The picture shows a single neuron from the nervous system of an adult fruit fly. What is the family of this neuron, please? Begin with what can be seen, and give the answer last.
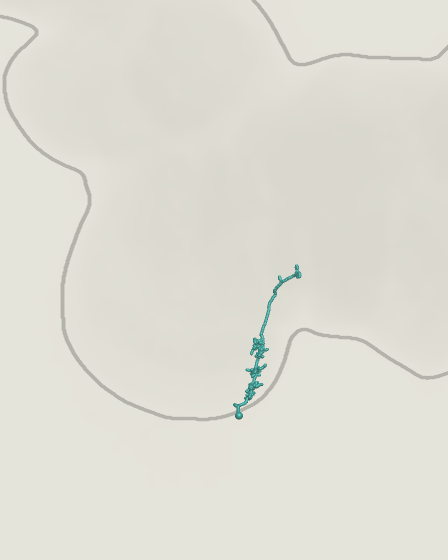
The cell body is at the bottom of the picture. As drawn here it is taller than it is wide. It is an optic-lobe intrinsic neuron. Its family is Tm.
